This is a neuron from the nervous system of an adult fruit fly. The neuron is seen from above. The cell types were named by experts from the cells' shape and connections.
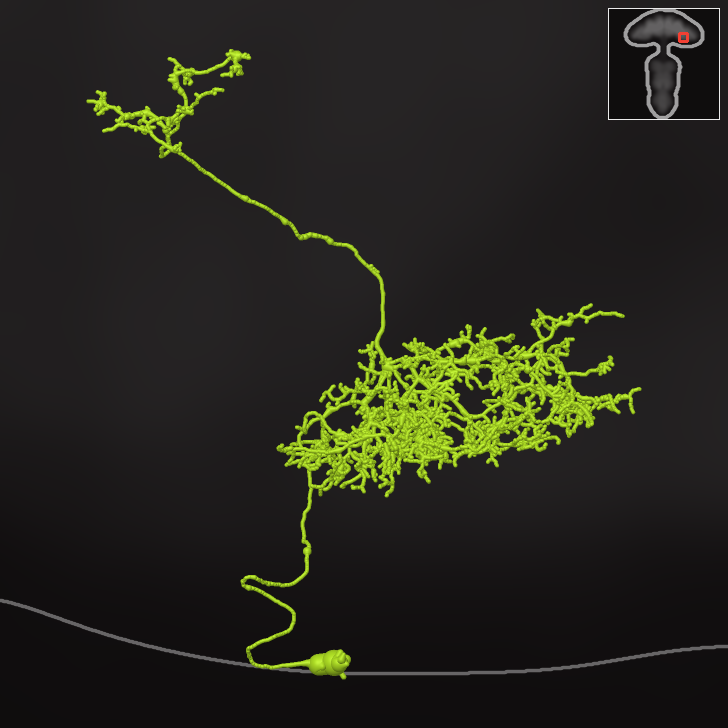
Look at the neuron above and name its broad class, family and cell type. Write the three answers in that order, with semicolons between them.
optic-lobe intrinsic neuron; Tlp; Tlp13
